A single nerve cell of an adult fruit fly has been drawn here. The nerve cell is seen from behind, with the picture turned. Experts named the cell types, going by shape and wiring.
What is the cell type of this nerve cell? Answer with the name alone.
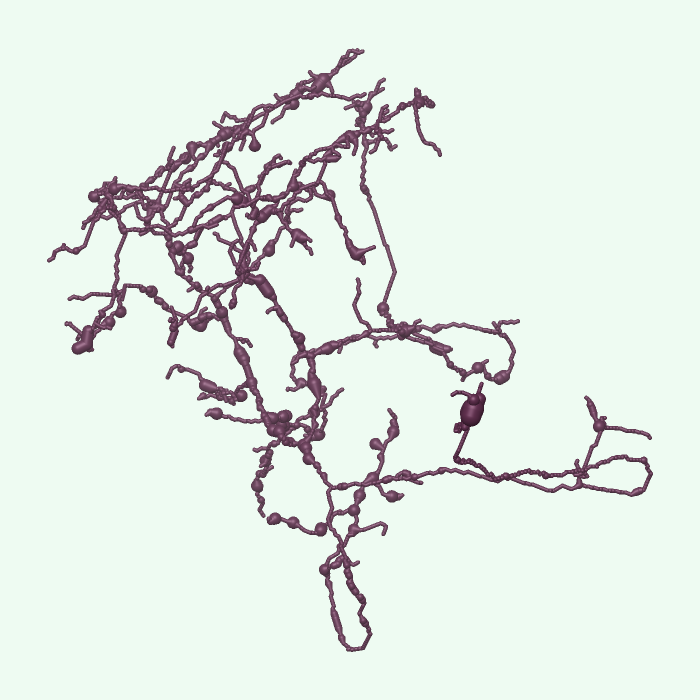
IN03A062_e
